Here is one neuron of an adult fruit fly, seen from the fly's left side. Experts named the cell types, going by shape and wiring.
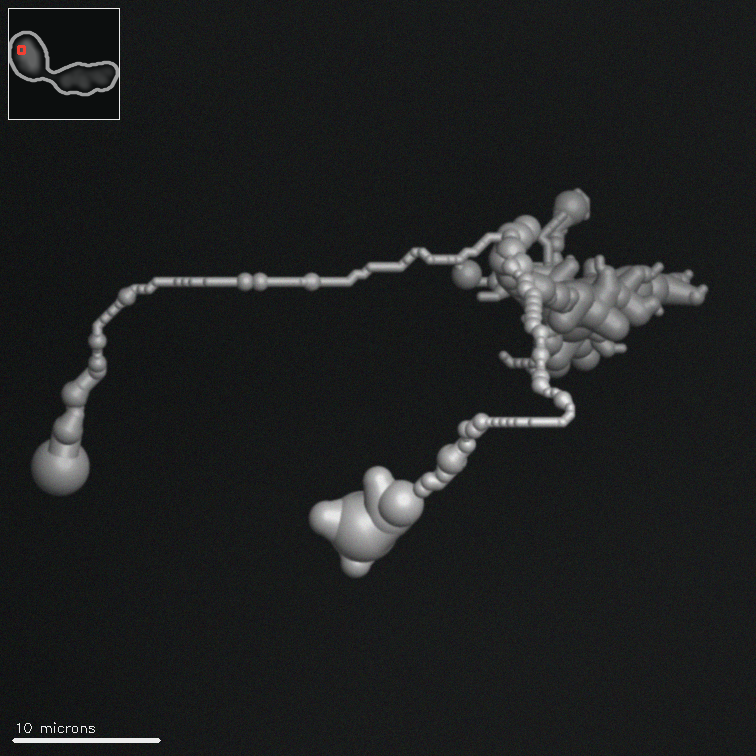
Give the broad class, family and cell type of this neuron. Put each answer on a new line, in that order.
central-brain intrinsic neuron
hemilineage AOTUv3_dorsal
TuBu01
